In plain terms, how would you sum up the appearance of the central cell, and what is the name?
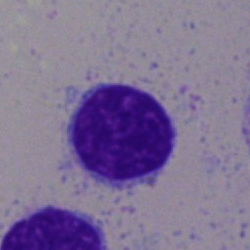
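Looking at the chromatin first: it is dense and dark purple, with small paler patches scattered through it. Around the nucleus I can make out only a very thin rim of cytoplasm, barely visible. I see no granules in that cytoplasm, and no vacuoles anywhere in the cell. It's a lymphocyte.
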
